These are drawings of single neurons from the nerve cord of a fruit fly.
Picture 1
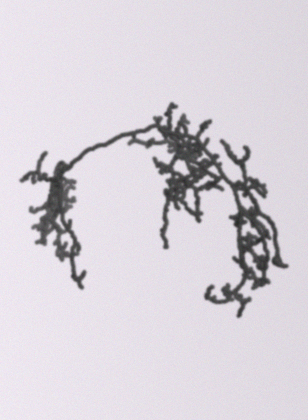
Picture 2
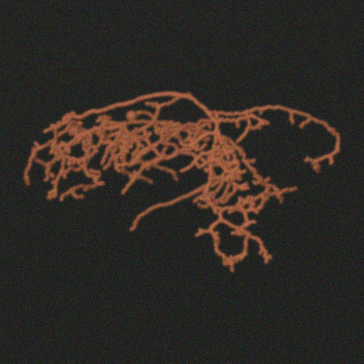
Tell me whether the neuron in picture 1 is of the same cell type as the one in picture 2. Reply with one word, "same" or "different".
same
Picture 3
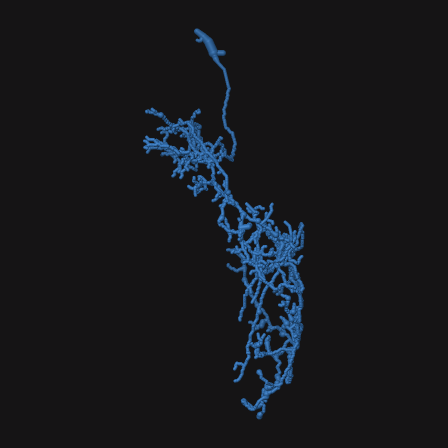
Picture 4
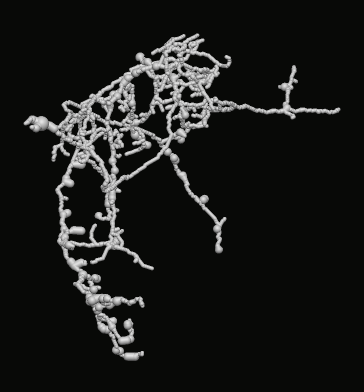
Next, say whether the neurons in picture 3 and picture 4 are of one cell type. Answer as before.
same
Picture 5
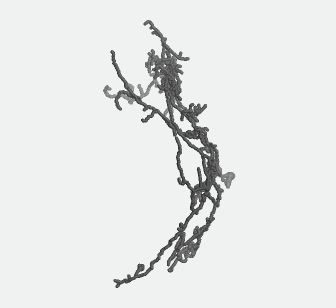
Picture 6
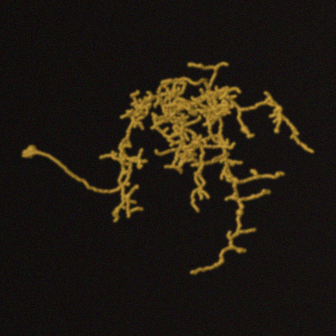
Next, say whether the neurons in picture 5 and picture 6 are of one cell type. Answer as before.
same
